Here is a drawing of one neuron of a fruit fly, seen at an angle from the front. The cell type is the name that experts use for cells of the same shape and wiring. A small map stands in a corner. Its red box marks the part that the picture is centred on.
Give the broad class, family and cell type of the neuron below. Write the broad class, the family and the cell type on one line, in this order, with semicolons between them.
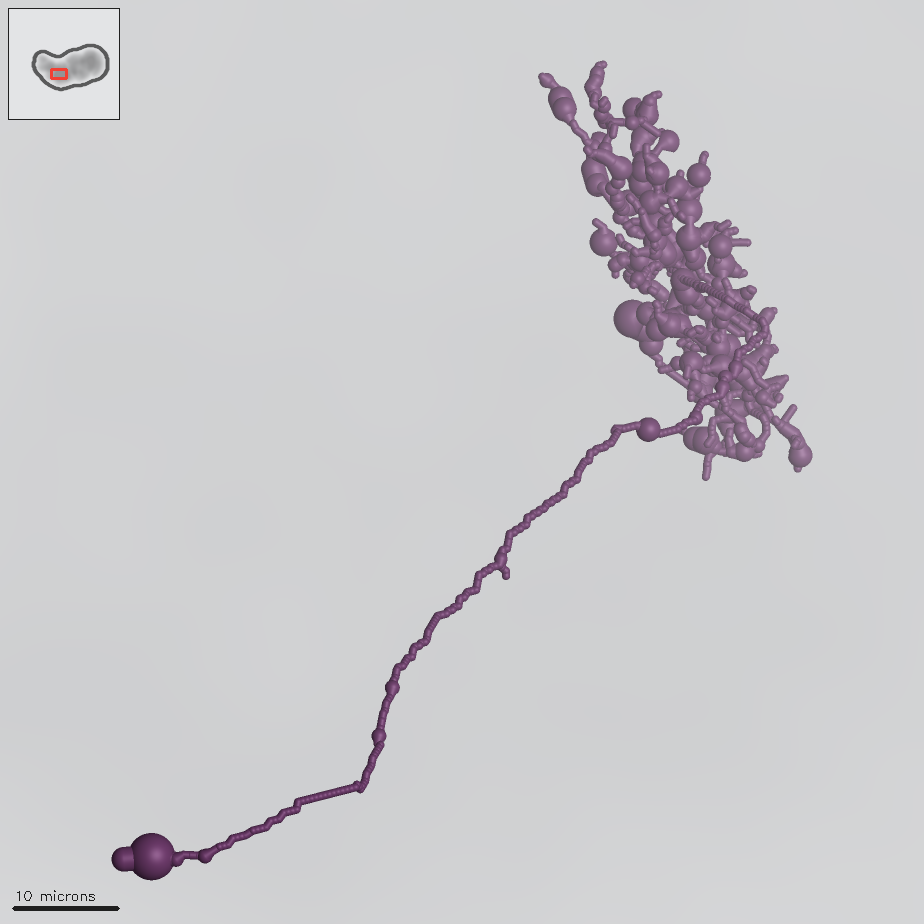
optic-lobe intrinsic neuron; LPi; LPi34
